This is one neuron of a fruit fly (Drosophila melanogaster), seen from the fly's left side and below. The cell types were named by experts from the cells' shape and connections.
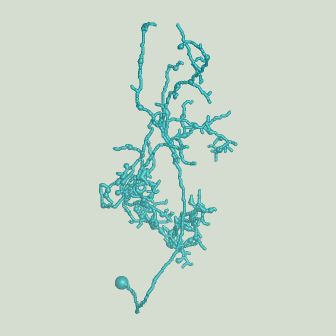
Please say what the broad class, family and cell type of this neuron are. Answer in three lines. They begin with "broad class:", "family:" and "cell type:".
broad class: central-brain intrinsic neuron
family: hemilineage TRdm
cell type: GNG384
